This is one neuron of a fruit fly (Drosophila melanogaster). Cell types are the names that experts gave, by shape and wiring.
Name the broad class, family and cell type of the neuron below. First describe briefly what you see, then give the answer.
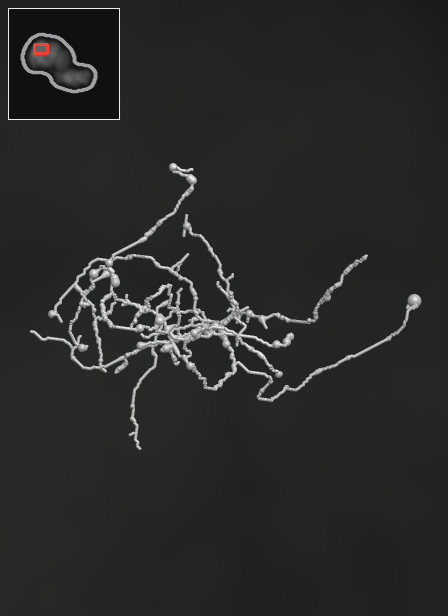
The cell body is on the right of the picture. Dozens of branch ends can be seen. This is a central-brain intrinsic neuron. The family is hemilineage DL1_ventral. The cell type is PLP174.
